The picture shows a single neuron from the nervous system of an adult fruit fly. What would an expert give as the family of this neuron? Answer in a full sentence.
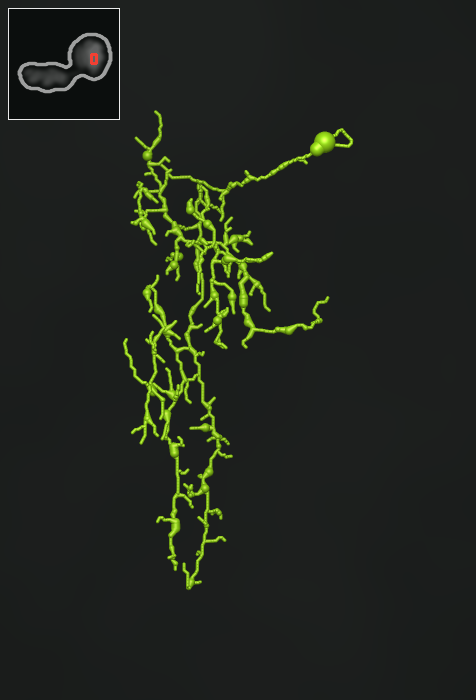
The family is Cm.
